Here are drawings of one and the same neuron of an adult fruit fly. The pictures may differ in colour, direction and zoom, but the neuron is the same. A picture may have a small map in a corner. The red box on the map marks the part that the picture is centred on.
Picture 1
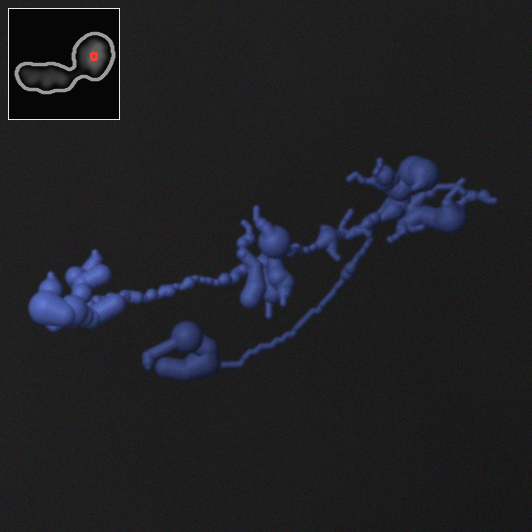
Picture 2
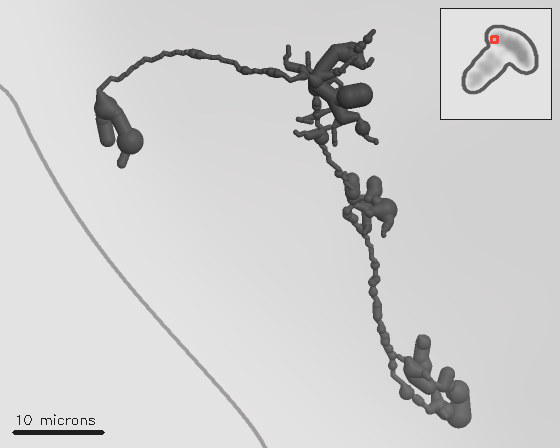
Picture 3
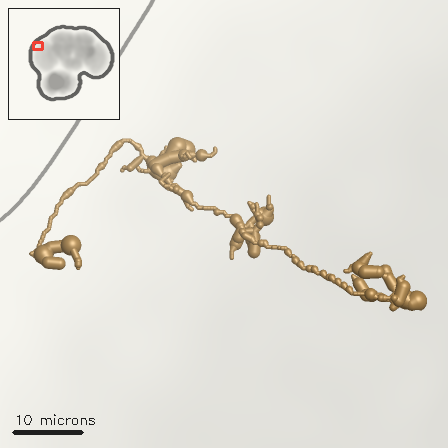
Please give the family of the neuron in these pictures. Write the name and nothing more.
Mi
